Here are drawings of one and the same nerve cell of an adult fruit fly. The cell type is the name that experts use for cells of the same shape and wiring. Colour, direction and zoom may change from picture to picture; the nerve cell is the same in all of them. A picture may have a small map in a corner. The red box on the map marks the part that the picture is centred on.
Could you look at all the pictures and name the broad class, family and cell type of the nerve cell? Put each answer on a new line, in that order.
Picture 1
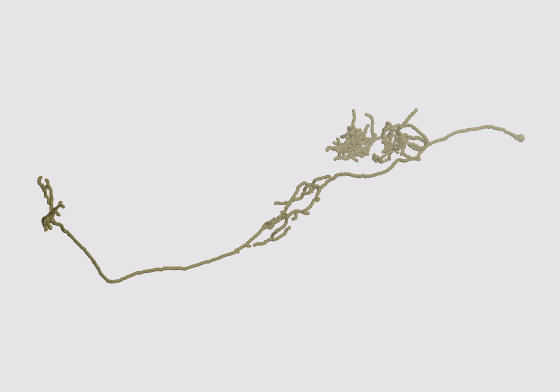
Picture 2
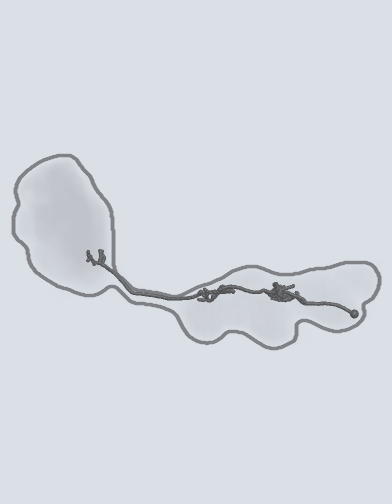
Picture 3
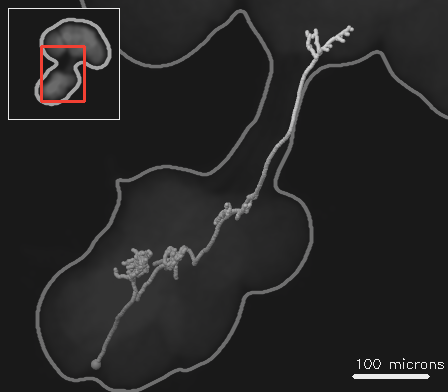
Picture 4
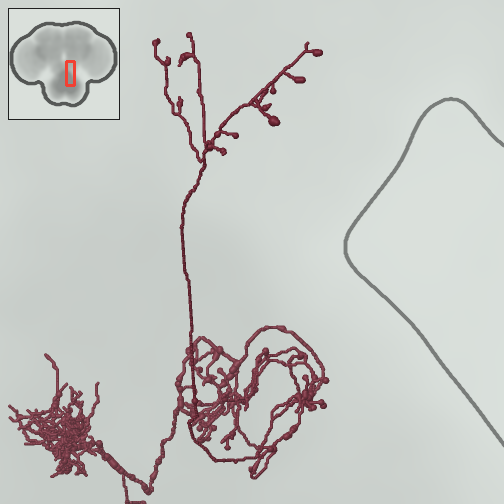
ascending neuron
hemilineage 06B
AN06B048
